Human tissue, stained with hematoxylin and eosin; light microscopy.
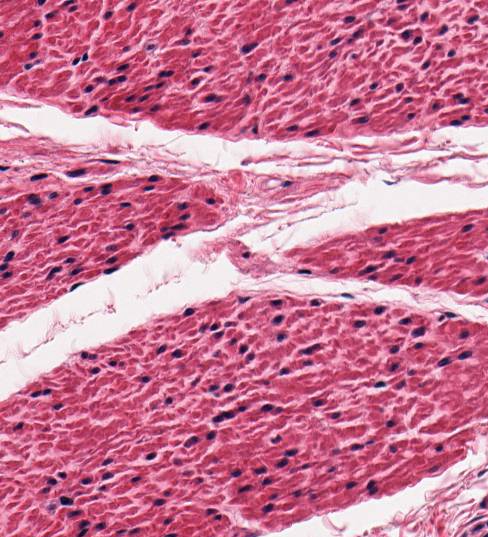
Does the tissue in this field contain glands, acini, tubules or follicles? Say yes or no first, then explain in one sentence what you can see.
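No. No epithelium or glands are present anywhere in the field.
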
